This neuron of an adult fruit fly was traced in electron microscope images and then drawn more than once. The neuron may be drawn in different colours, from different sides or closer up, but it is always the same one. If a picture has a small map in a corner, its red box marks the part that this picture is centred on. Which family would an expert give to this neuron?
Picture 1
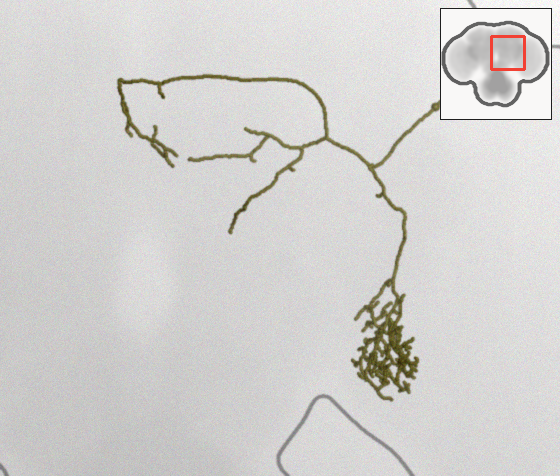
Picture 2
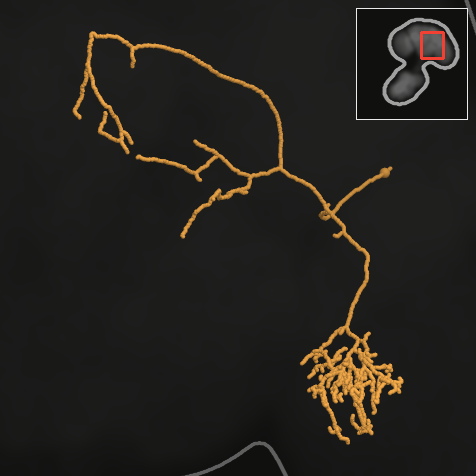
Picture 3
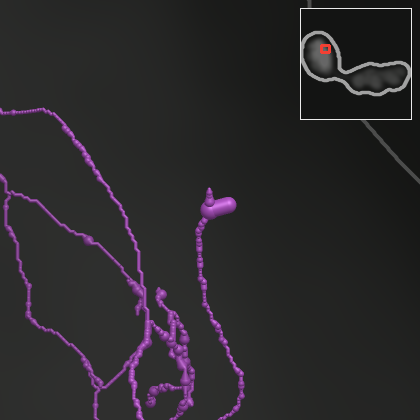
hemilineage VPNp&v1_posterior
